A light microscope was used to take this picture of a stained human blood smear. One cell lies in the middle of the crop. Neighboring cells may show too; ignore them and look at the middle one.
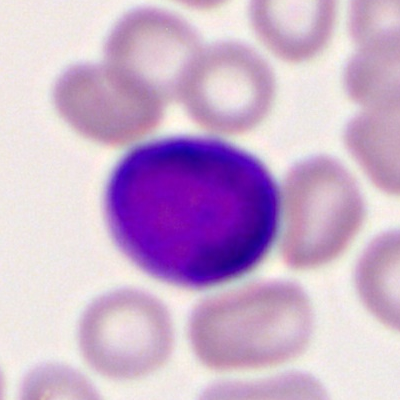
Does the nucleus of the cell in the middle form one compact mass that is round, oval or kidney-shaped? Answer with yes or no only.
Yes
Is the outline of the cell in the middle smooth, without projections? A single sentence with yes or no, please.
Yes, this cell's outline runs smooth, without projections.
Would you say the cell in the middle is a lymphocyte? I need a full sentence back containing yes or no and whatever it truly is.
No, the central cell does not represent a lymphocyte, but a myeloblast.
